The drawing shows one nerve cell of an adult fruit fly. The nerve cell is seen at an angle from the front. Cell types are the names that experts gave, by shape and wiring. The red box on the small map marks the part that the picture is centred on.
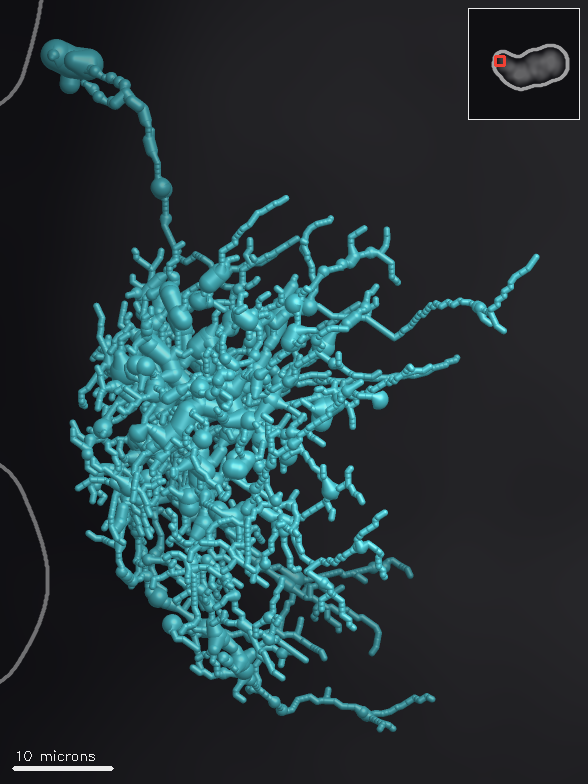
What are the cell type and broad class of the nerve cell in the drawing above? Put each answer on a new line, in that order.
INXXX348
nerve-cord intrinsic neuron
